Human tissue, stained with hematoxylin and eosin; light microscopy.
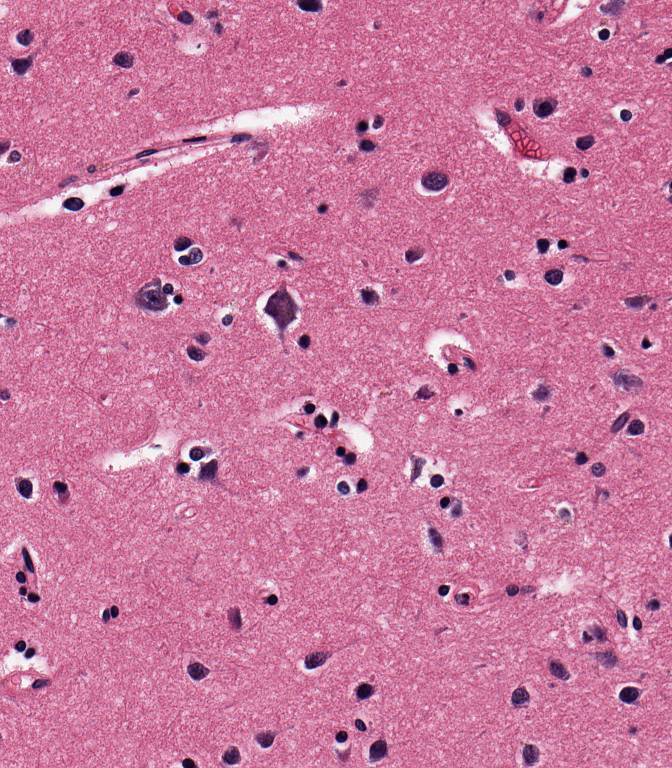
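Cerebral cortex. The whole field is finely fibrillary pink neuropil, free of epithelium and glands. Small round dark nuclei with little visible cytoplasm are scattered singly and in small clusters, many within clear perinuclear halos. A slit-like vessel with flattened nuclei crosses the upper left diagonally.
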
